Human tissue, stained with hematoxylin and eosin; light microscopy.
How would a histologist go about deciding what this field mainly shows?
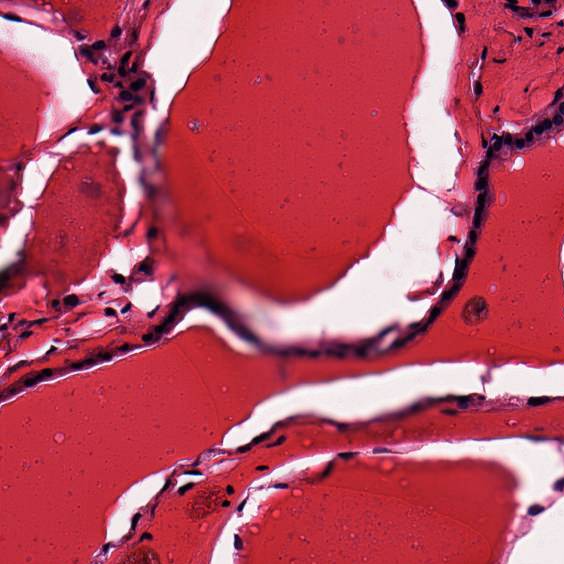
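Mainly thyroid follicle: a few large rounded follicles, closely packed, fill the field. Supporting: each is lined by a single layer of flattened epithelial cells.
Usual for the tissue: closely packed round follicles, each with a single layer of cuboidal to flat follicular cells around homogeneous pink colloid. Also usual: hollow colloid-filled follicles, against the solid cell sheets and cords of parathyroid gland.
Lining nuclei dark, elongated, parallel to the follicle wall. White clefts part the colloid from the walls along much of their length.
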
